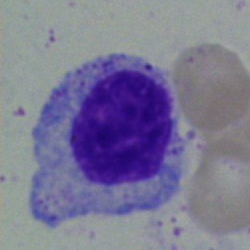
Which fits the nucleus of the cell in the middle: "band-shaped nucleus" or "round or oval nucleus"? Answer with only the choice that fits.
Round or oval nucleus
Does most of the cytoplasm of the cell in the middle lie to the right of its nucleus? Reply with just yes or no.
No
